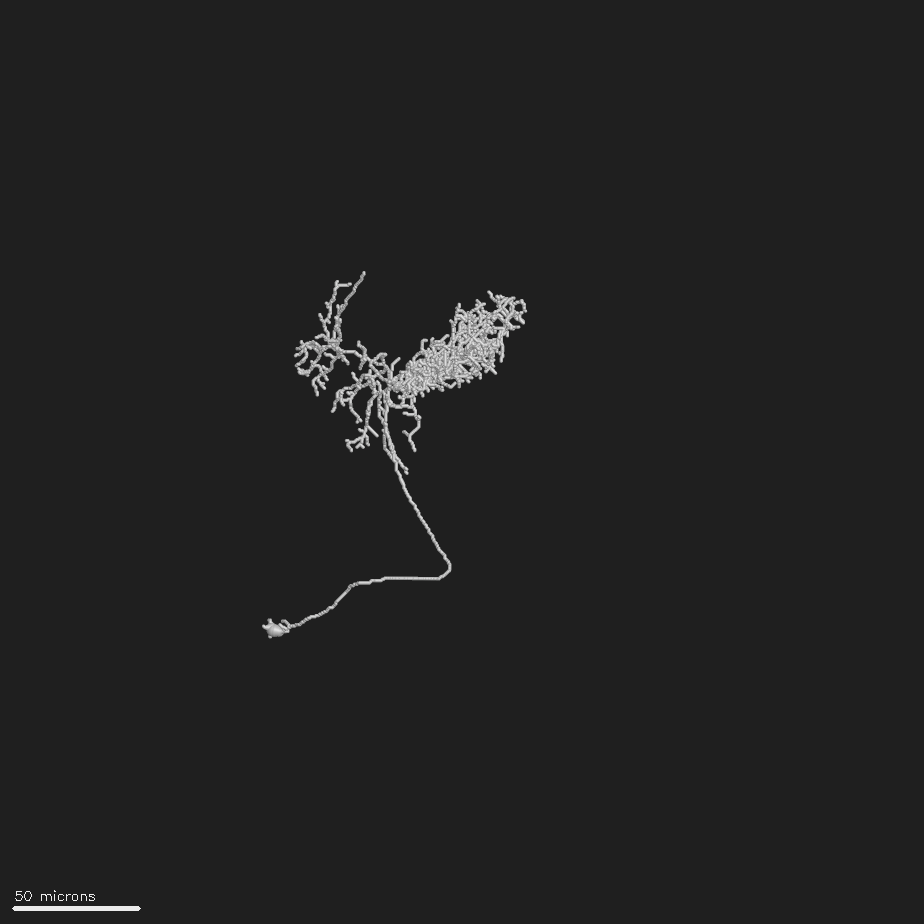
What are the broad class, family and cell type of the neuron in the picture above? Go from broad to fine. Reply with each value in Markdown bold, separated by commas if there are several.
**central-brain intrinsic neuron**, **hemilineage LALv1_dorsal**, **FB2D**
